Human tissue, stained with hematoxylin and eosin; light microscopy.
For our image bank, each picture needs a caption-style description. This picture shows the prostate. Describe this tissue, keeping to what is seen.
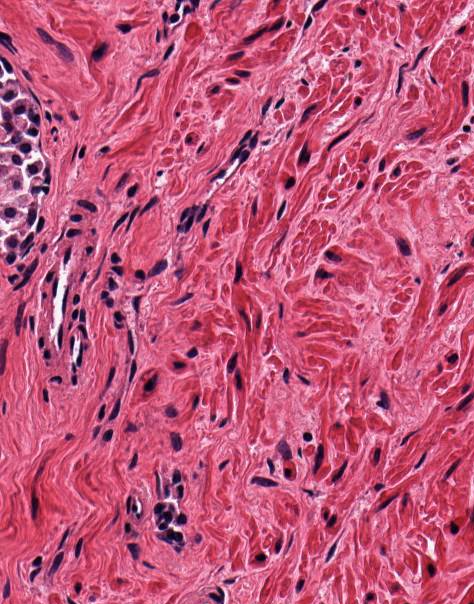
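The whole field consists of interlacing pink fibre bundles in varied directions. Upper right: bundles cut across form small pink polygonal profiles. Nuclei among the fibres are mostly elongated, spindle-shaped and dark-staining. A small group of dark round nuclei lies near the bottom centre.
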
